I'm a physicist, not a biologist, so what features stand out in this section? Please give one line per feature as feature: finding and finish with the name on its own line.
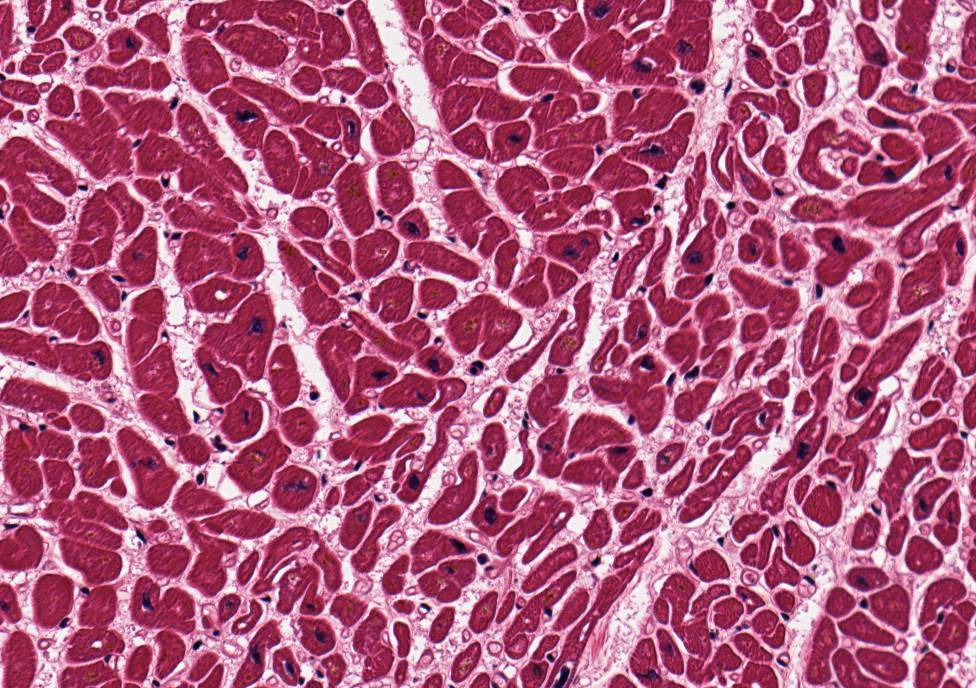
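Fibres: muscle fills the whole field, mostly cut across or obliquely
Orientation: groups angled in different directions
Profiles: irregular and elongated, some branching into Y-shapes
Nuclei: single, dark, central where you can see one
Cytoplasm: deep, fairly uniform red
Name: left ventricle of the heart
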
